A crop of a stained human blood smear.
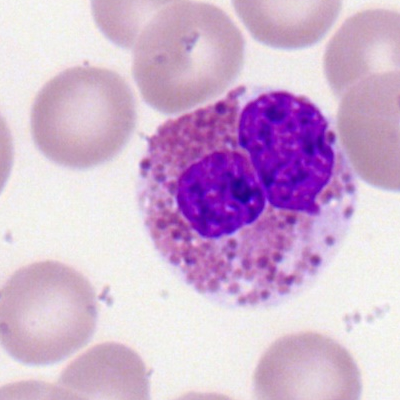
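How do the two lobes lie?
Close together, touching along their edges.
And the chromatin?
Dark purple and coarsely clumped.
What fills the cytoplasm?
Lots of reddish-pink granules, round and of fairly even size.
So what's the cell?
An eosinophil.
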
